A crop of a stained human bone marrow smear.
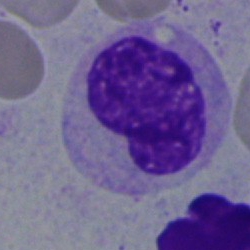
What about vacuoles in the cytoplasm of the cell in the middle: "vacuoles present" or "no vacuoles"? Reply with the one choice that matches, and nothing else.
Vacuoles present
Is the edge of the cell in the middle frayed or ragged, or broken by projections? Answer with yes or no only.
No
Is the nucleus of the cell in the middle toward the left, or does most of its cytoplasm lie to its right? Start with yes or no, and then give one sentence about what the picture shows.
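No. The nucleus sits toward the upper right of the cell, leaving a wider rim of cytoplasm at the lower left.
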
